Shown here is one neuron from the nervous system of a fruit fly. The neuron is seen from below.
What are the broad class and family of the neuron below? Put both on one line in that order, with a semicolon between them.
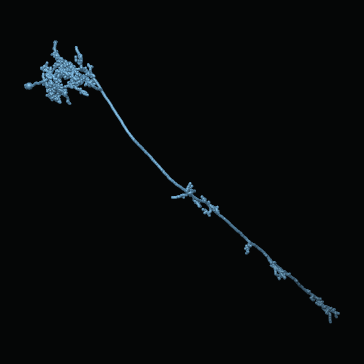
descending neuron; hemilineage MX7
